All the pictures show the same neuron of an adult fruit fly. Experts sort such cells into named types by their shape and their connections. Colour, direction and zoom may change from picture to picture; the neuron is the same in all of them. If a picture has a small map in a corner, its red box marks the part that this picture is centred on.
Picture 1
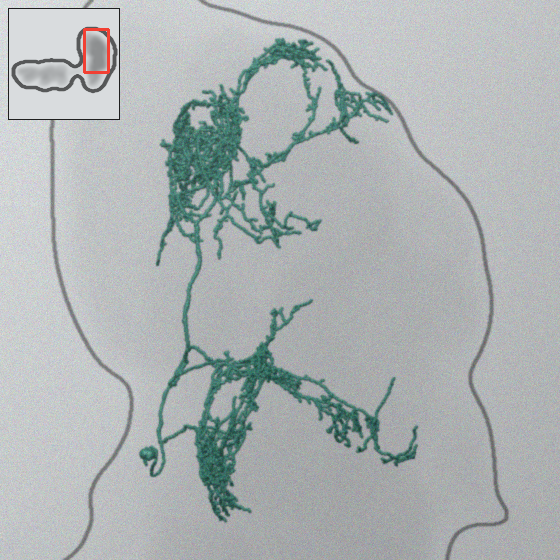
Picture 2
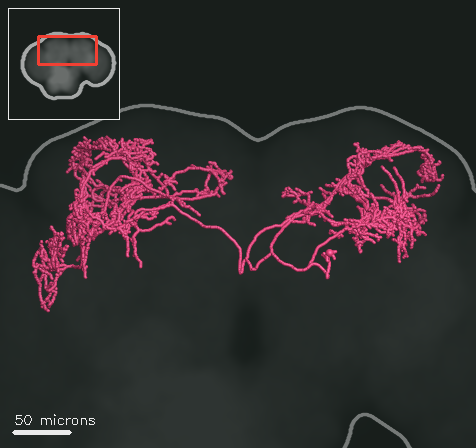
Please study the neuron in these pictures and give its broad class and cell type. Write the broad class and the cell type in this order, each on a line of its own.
central-brain intrinsic neuron
5-HTPMPV01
